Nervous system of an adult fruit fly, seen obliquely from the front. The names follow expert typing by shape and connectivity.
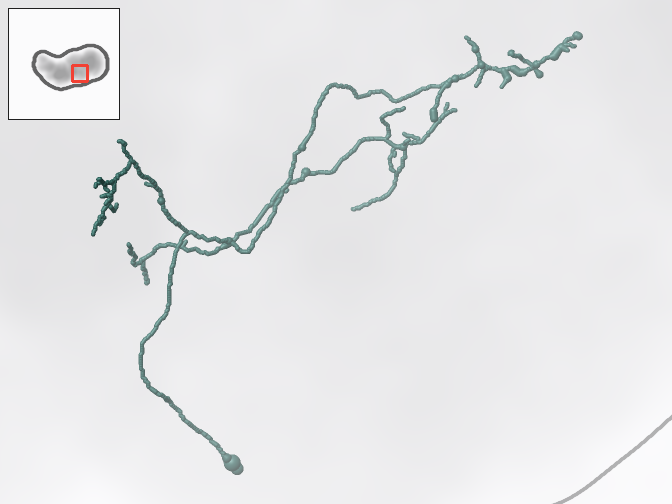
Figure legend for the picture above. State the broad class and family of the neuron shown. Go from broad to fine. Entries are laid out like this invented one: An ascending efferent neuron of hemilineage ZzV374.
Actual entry: A central-brain intrinsic neuron of hemilineage LB3.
